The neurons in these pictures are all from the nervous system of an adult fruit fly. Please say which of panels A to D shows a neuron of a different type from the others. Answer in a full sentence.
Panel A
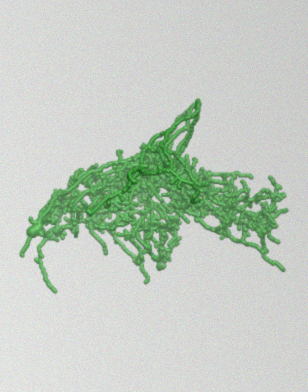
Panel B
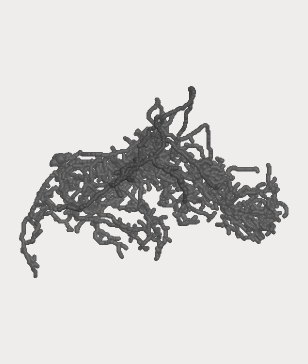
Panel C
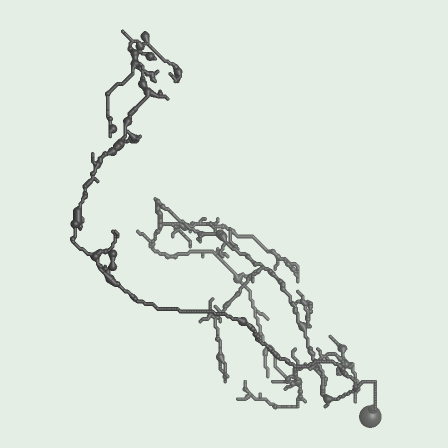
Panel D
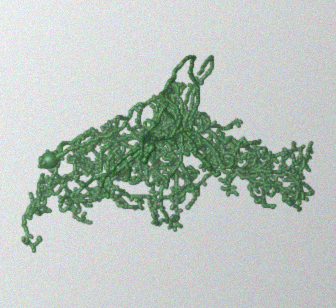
Panel C is the odd one out.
